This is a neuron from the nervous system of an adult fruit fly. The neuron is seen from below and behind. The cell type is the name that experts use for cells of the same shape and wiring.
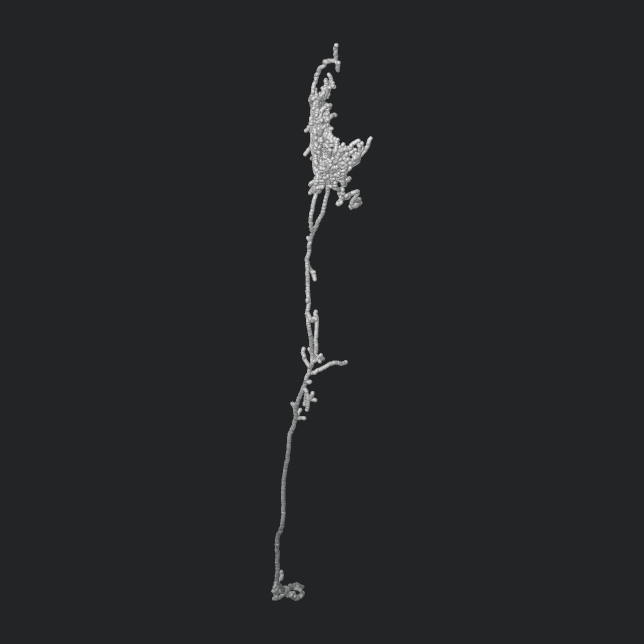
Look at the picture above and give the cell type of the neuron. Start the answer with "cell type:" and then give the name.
cell type: AN17A018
